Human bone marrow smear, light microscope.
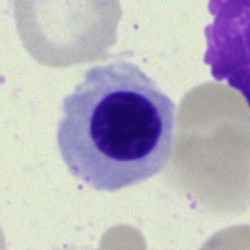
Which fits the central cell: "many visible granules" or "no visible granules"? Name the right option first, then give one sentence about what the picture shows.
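No visible granules. The cytoplasm contains no visible granules.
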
